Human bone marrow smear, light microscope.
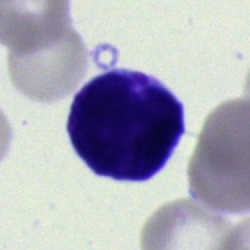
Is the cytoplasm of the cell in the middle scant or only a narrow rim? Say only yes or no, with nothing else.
Yes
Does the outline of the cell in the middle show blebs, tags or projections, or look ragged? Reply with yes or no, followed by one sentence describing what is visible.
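No. The cell surface shows no projections or blebs.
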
